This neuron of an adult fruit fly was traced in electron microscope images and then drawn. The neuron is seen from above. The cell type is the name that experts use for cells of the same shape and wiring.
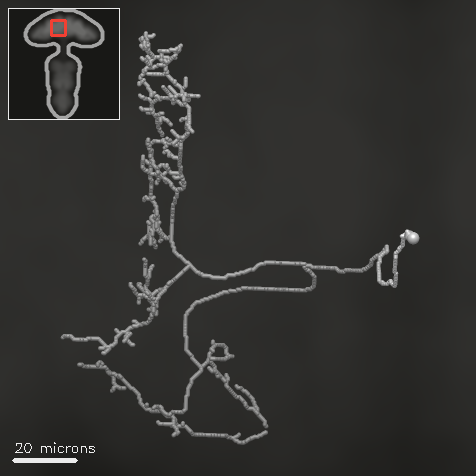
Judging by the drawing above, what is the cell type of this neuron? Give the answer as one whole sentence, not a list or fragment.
Under cell type classification, the neuron is LAL133_a.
